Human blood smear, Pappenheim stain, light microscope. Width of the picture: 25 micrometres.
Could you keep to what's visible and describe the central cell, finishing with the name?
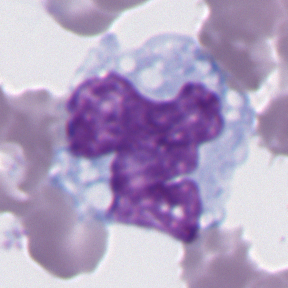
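Starting with the nucleus, it is irregular and folded into three broad lobes. Next comes the cytoplasm, which is pale grey-blue and abundant around the nucleus. Last, that cytoplasm holds many small clear vacuoles. It is a monocyte.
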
